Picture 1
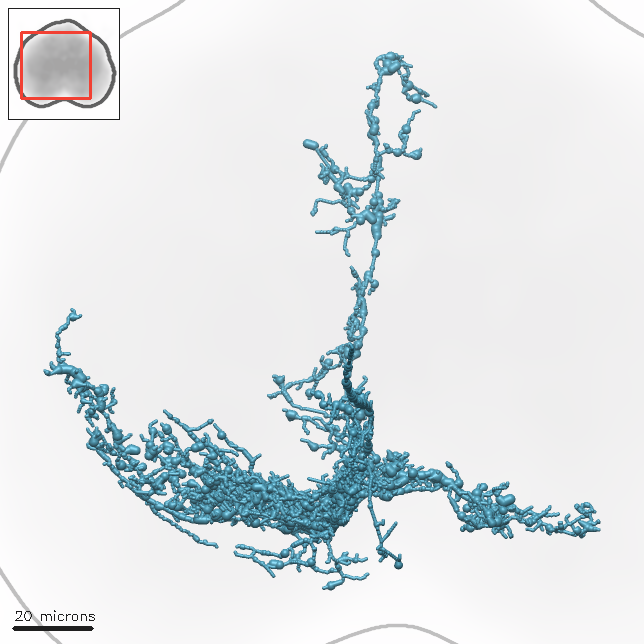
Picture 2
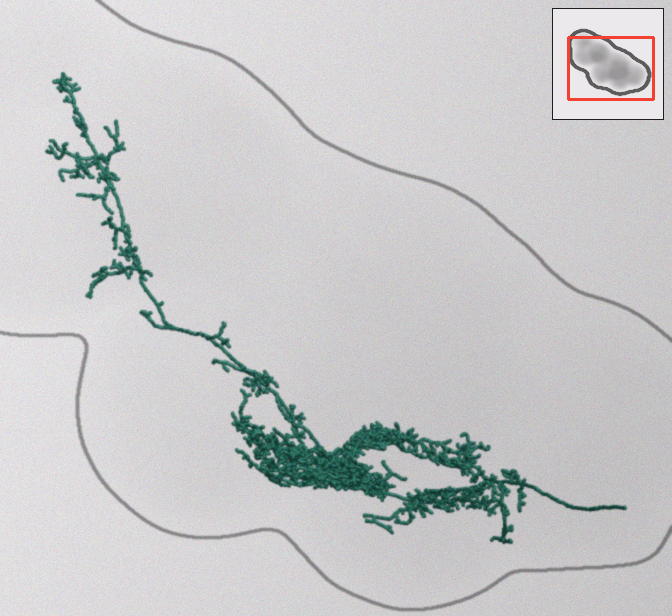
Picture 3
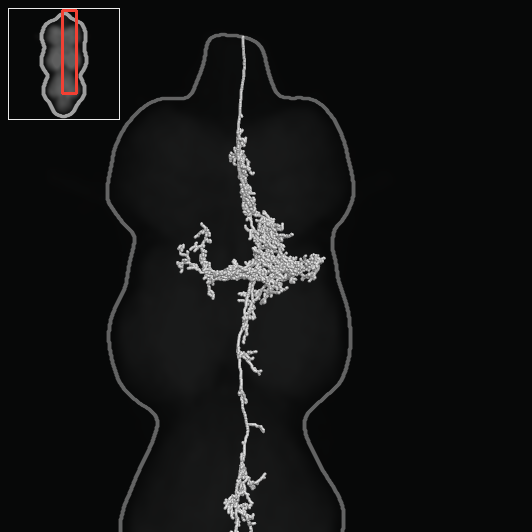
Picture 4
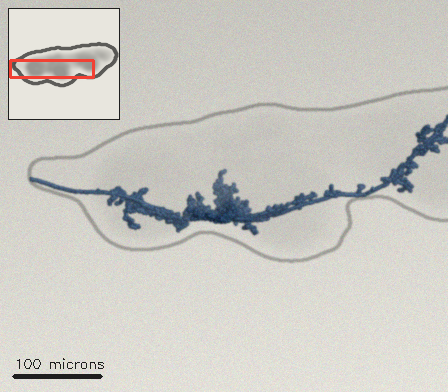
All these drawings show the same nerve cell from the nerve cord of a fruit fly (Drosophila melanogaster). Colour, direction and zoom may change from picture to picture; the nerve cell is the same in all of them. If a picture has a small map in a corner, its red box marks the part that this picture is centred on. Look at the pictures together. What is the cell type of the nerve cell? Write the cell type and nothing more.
DNge122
